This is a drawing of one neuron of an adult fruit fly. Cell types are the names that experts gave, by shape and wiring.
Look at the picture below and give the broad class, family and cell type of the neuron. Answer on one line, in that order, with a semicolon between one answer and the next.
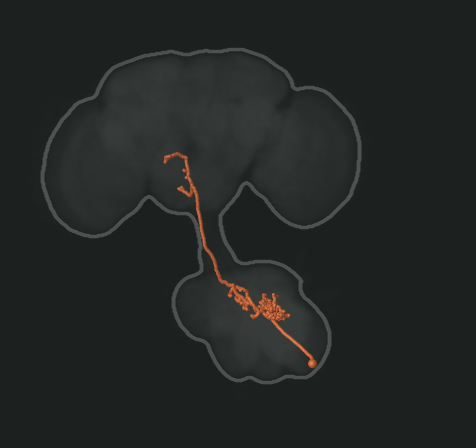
ascending neuron; hemilineage 08B; AN08B079_b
